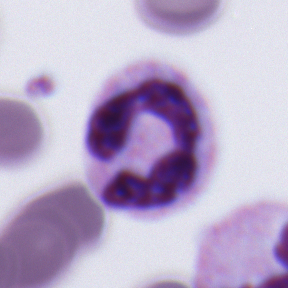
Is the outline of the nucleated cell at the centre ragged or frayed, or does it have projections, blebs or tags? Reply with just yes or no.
No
